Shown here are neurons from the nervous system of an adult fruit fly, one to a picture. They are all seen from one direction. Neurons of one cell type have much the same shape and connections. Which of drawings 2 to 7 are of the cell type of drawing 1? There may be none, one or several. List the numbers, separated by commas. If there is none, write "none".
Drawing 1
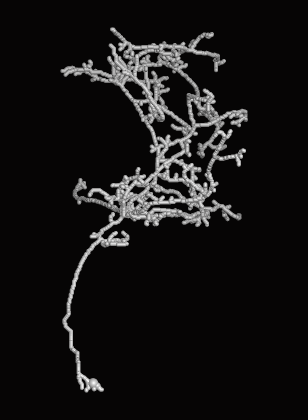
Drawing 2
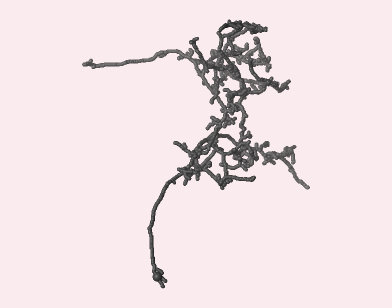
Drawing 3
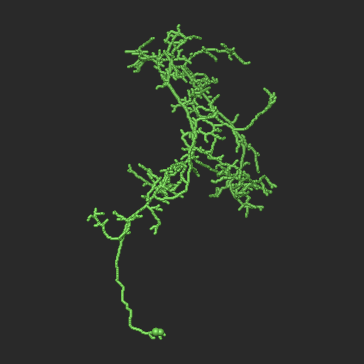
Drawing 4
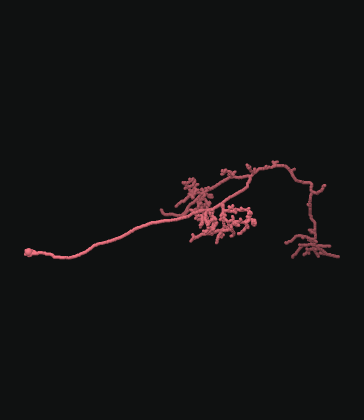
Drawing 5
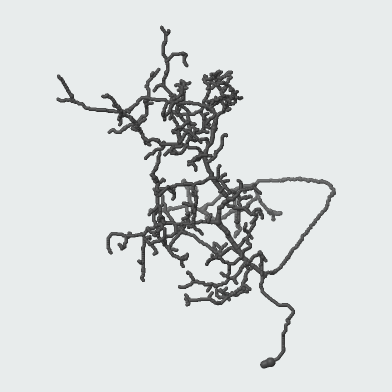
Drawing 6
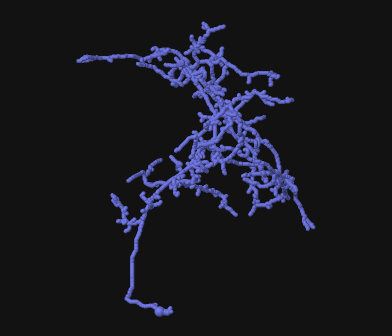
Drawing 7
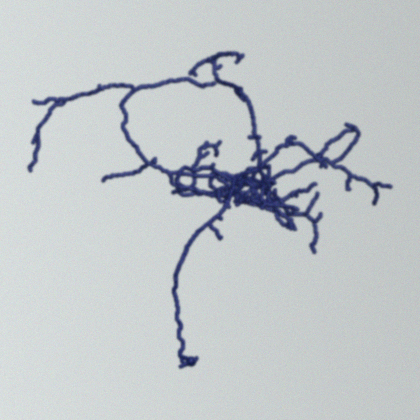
2, 3, 6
